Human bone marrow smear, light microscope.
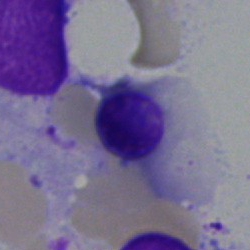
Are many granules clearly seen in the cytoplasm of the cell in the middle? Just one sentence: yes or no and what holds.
No, the cell shows no granules in its cytoplasm.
